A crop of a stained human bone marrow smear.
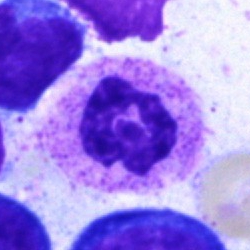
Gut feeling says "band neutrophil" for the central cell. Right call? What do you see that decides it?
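Deciding feature: the nucleus has a bumpy, lobulated outline. Verdict: band neutrophil does not fit; this is a segmented neutrophil.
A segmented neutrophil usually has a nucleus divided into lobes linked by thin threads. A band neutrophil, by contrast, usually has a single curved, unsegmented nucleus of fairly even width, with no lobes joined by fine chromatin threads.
The lobulated outline therefore speaks for segmented neutrophil and against band neutrophil. Fits both: the dark purple, condensed chromatin.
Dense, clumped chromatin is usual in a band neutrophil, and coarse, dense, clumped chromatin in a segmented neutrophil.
Otherwise seen: a curved fold in the centre of the nucleus; nucleus near the centre with cytoplasm on all sides; no nucleoli; no vacuoles; other nucleated cells nearby, none overlapping.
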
